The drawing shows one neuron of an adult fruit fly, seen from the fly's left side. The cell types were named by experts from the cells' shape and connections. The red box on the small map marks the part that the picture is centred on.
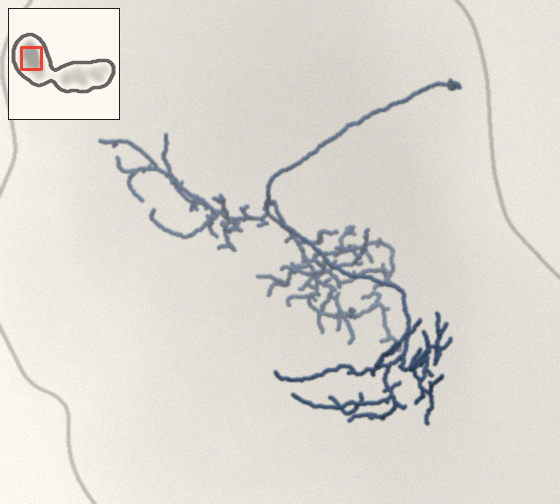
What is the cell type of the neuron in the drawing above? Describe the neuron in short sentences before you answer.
Dozens of branch ends can be seen. As drawn here it is about as wide as it is tall. This is a central-brain intrinsic neuron. The cell type is CB4106.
